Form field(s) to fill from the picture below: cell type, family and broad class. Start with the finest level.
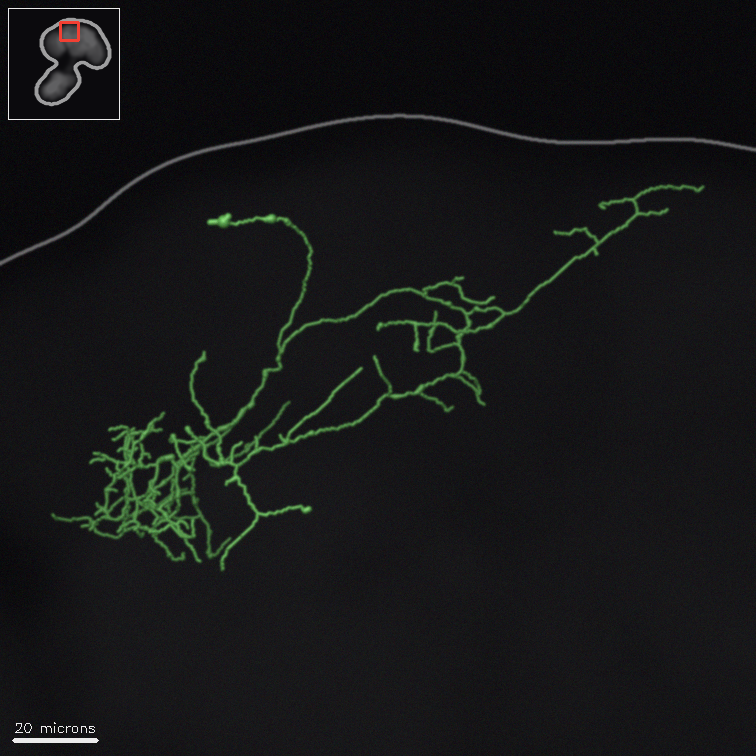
LH001m; hemilineage SLPad1_anterior; central-brain intrinsic neuron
